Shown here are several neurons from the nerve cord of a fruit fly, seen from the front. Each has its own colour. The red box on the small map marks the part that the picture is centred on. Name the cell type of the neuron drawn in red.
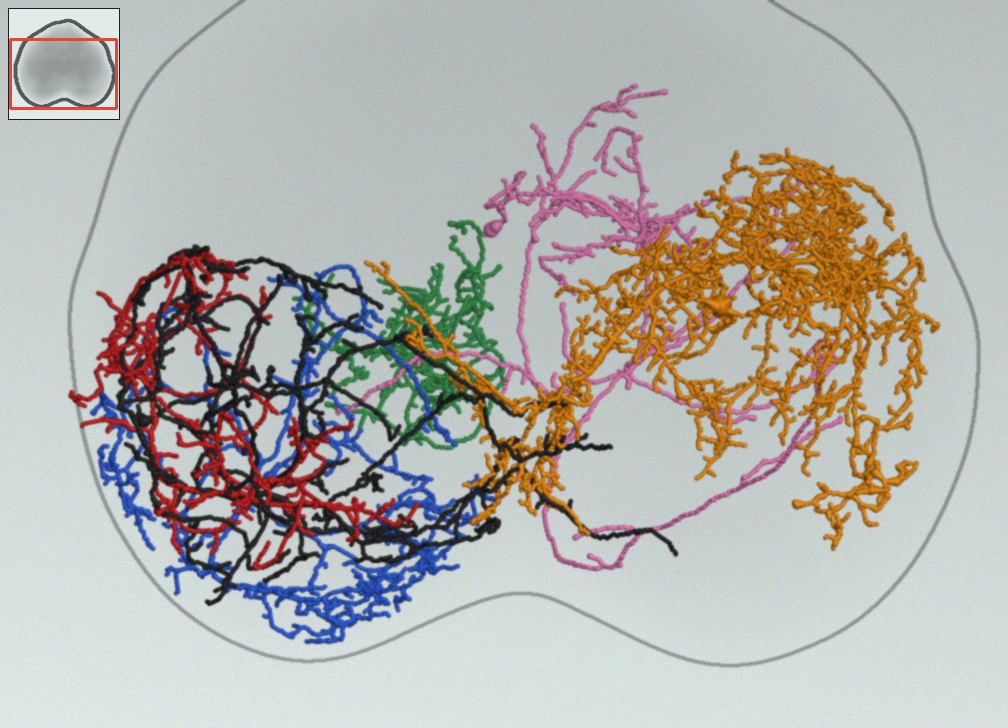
IN03A087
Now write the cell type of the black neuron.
IN03A051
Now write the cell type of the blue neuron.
IN03A073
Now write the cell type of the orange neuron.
IN16B020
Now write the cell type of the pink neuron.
IN12B042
